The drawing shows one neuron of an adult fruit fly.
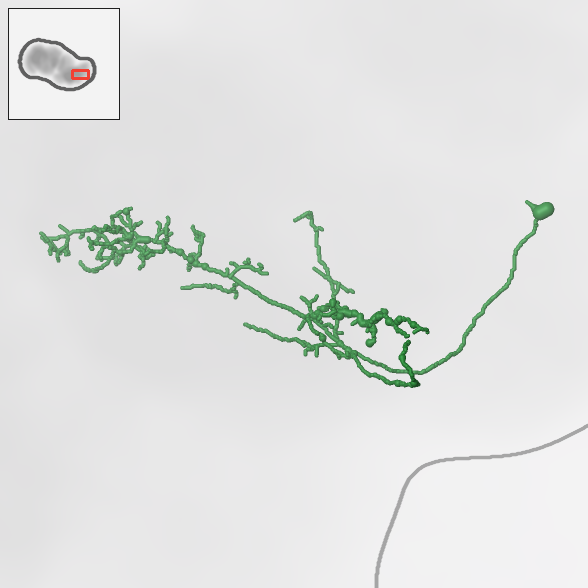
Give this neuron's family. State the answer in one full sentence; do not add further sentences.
The neuron is categorized as belonging to family hemilineage 09A.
